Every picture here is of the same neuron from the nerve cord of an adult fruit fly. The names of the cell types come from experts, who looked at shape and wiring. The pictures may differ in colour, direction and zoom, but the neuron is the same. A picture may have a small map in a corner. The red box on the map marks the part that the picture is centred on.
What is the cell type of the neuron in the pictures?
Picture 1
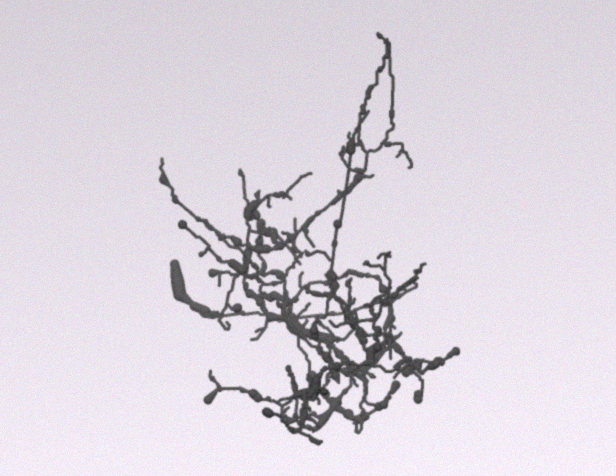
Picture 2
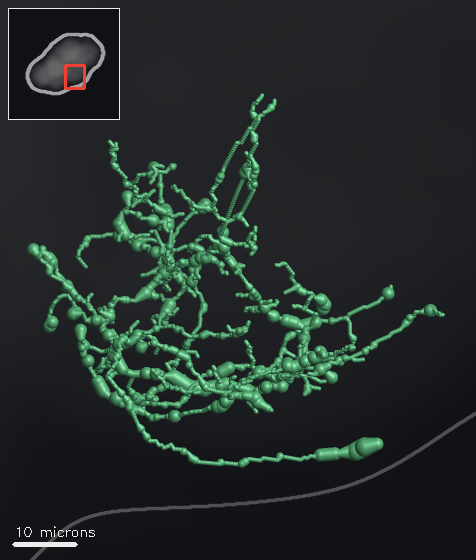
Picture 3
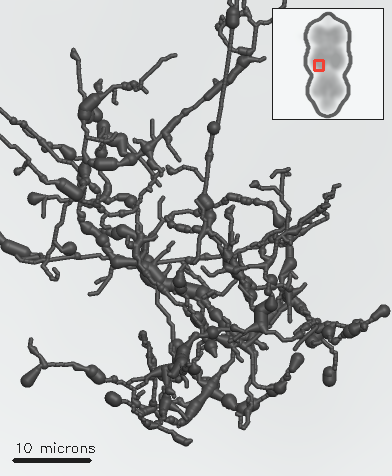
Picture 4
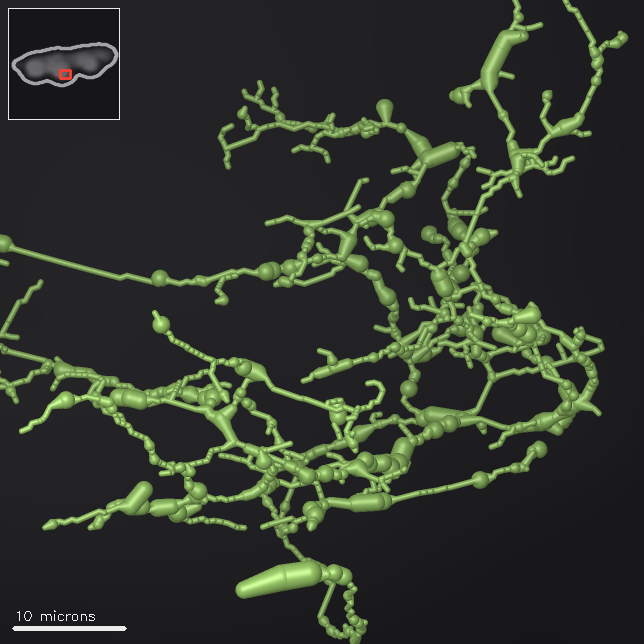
SNpp50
